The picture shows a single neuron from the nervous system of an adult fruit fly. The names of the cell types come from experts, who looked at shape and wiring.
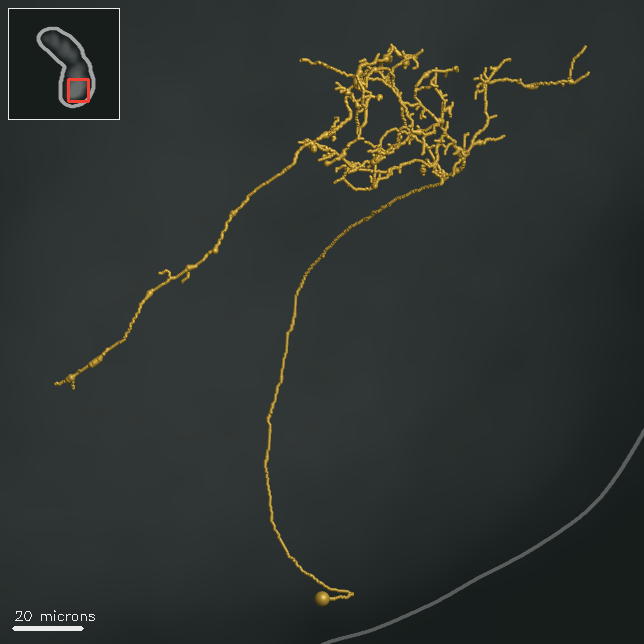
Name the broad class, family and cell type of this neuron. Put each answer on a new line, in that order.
central-brain intrinsic neuron
hemilineage WEDd1
CB1268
